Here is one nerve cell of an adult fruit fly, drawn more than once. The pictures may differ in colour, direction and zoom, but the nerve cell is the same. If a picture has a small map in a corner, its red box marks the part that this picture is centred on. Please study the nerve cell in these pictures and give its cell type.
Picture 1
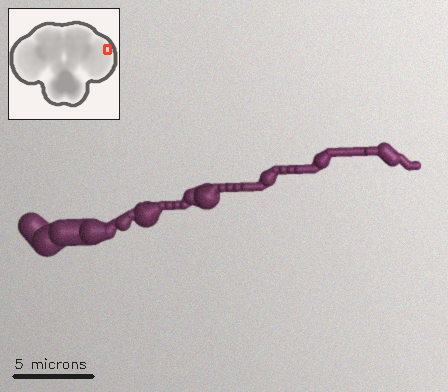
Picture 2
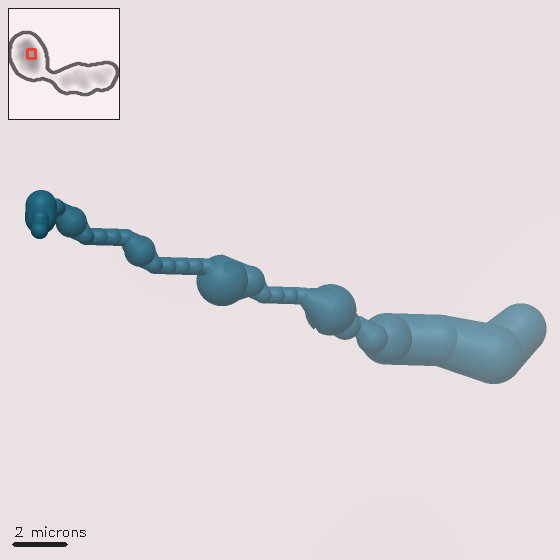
R7p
